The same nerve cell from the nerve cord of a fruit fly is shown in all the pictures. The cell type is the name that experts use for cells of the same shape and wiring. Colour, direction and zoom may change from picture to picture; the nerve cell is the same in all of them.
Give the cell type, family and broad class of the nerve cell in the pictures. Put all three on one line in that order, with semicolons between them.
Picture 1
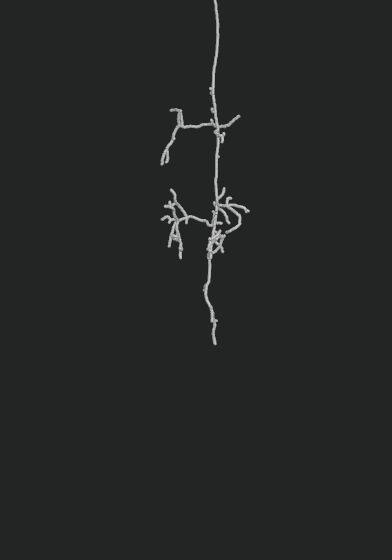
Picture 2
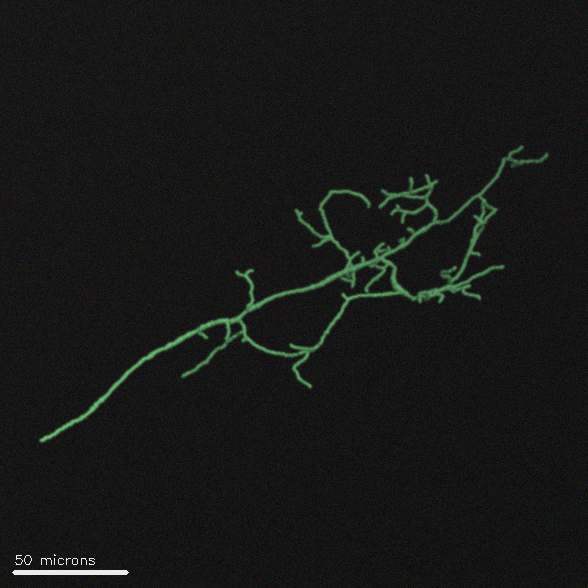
DNp19; DNp; descending neuron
